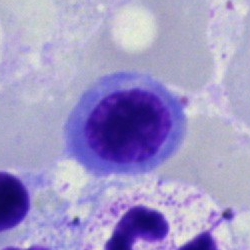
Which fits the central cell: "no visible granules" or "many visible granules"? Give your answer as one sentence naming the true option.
The cytoplasm of the cell shows no visible granules.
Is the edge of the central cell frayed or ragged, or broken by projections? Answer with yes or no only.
No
